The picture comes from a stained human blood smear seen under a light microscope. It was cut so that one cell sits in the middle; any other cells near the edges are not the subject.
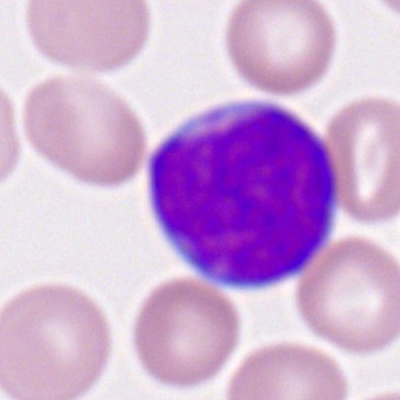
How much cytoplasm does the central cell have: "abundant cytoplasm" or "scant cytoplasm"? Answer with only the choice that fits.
Scant cytoplasm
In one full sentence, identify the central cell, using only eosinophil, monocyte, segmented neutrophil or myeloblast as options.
The cell in the middle of this crop is a myeloblast.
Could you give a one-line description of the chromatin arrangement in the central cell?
Take a look at the chromatin, which is coarsely clumped.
